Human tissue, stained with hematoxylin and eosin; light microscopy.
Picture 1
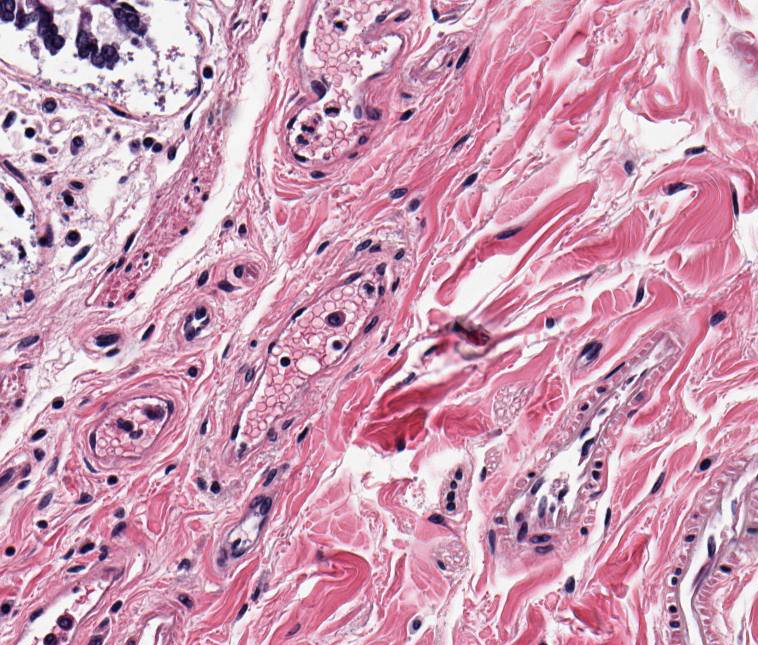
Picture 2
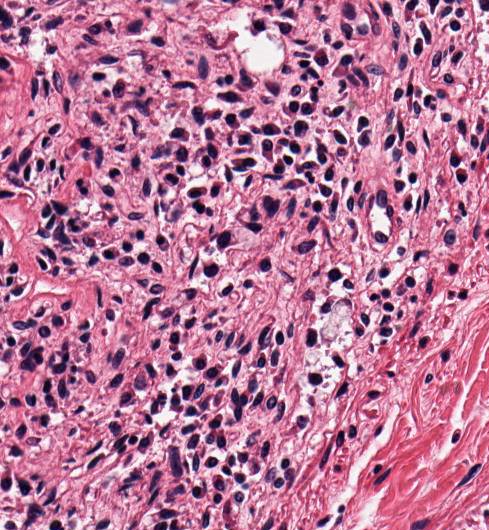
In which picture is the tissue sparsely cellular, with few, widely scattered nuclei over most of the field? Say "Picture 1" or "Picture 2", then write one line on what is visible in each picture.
Picture 1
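Picture 1: Scattered, elongated, dark-staining nuclei lie sparsely between the collagen bundles.
Picture 2: Crowded cells fill most of the field, and the lower right corner is mostly dense collagen with few cells.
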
